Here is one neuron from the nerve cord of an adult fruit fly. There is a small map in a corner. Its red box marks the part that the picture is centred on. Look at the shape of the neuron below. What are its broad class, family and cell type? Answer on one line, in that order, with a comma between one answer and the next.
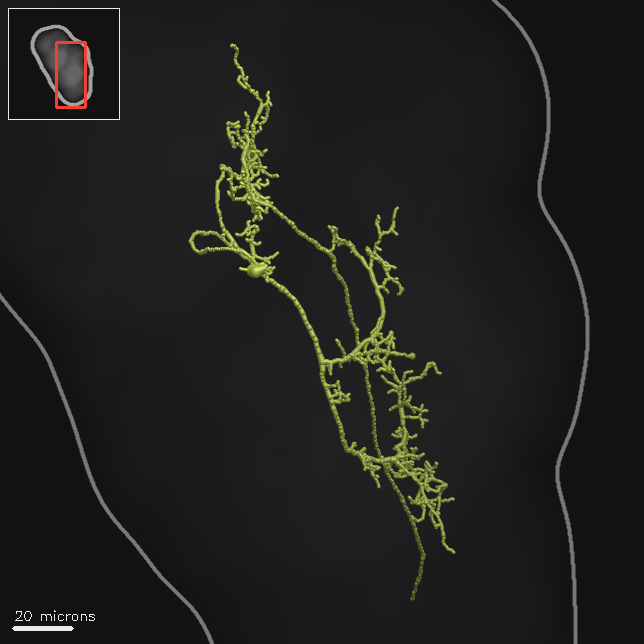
ascending neuron, hemilineage 08B, AN08B024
